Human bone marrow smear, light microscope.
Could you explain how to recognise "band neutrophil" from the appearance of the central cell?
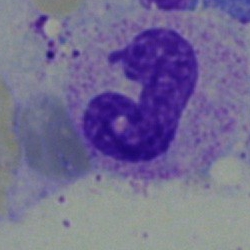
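The nucleus is the place to begin: it is bent into a curved band with a hook-like shape.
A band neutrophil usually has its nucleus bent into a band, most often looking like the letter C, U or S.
So this curved band goes well with a band neutrophil. The chromatin is dark purple and coarsely clumped. Abundant cytoplasm surrounds the nucleus on all sides, and fine pinkish-purple granules are scattered throughout it.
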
